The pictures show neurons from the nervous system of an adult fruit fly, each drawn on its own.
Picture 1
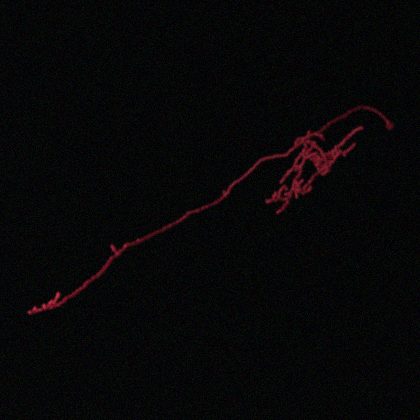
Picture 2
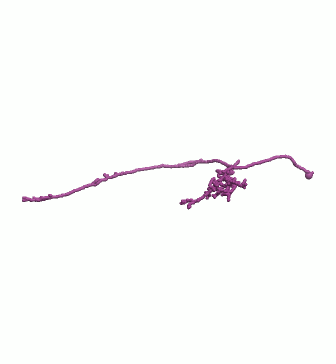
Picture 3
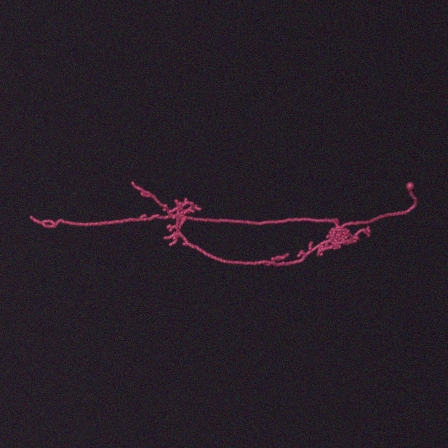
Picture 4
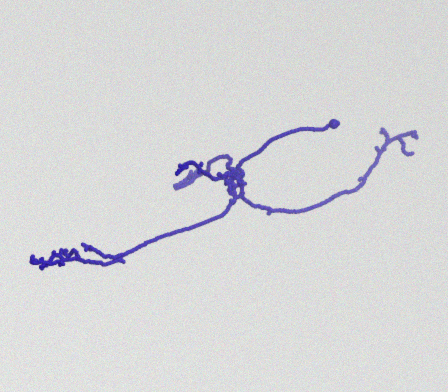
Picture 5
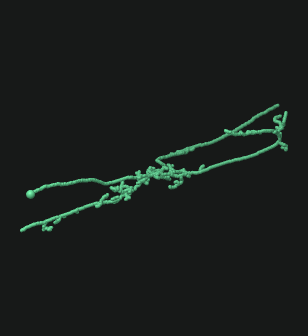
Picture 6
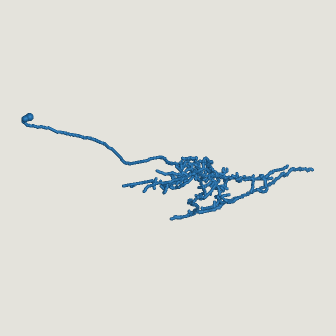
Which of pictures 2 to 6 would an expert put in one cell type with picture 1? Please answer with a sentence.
Picture 2 and picture 6 are of the same cell type.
